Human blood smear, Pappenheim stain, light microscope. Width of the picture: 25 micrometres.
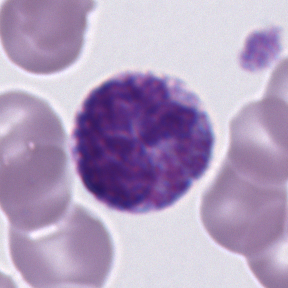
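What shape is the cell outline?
Round.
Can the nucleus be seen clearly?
No; dark granules lie over it, making it hard to make out.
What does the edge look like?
Slightly fuzzy where granules reach the border.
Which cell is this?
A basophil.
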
